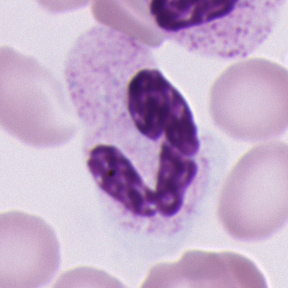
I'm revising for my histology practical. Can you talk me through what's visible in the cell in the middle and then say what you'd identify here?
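Looking at the cell in the middle, its outline is roughly oval, with a smooth edge. The nuclear lobes run in a curved chain, rather like a C, opening towards the left. I can't make out any nucleoli in the nucleus. Fine, small lilac-pink granules are scattered through the cytoplasm. So this is a segmented neutrophil.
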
